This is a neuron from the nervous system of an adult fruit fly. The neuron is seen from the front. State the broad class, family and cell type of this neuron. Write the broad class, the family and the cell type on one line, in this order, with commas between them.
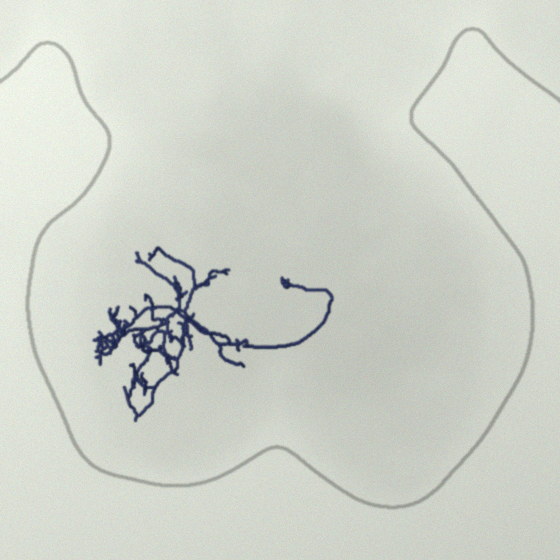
nerve-cord intrinsic neuron, hemilineage 01A, IN01A074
